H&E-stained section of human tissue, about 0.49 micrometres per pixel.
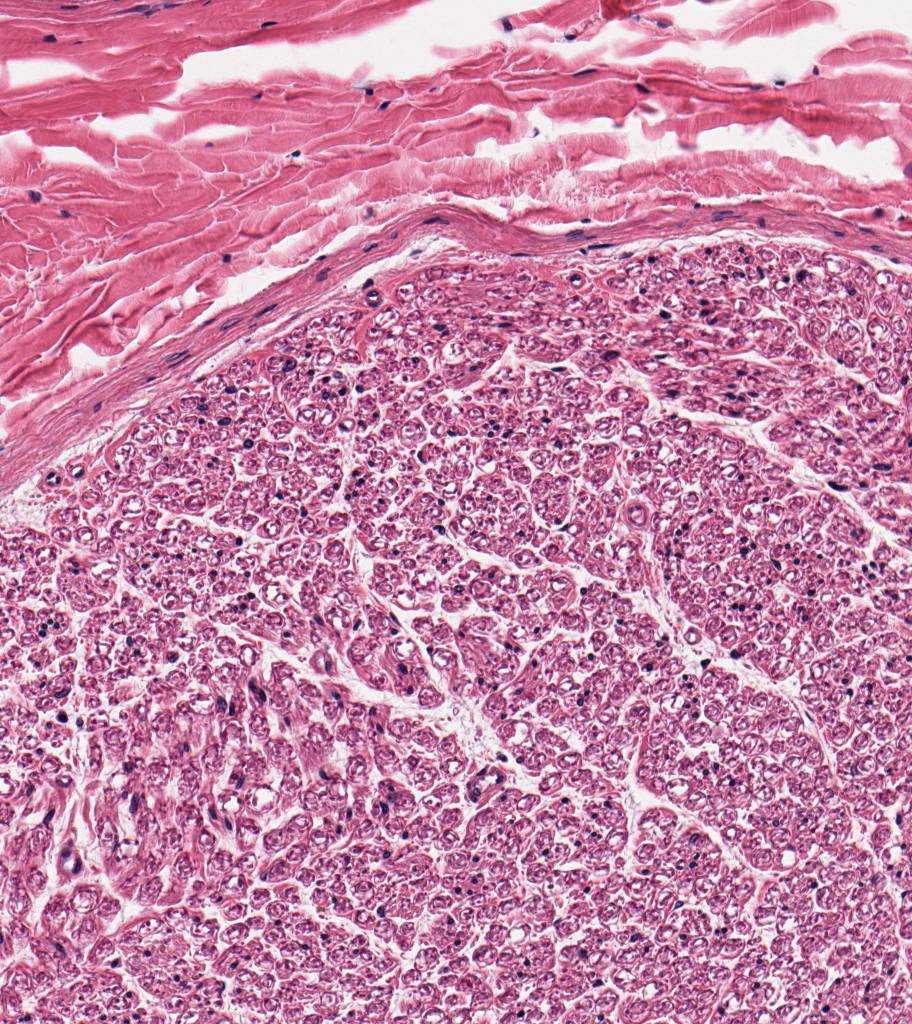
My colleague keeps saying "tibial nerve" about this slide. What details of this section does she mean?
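Goes with the tibial nerve: the lower two-thirds of the field is filled by a large mass of small round profiles cut in cross section.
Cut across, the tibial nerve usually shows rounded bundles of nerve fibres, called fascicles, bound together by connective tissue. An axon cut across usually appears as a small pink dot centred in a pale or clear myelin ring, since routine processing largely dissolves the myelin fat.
Along the upper border of the mass curves a thin layer of dense pink tissue with flattened dark nuclei. Small dark oval nuclei lie singly among the round profiles. No fat cells anywhere in the field.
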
